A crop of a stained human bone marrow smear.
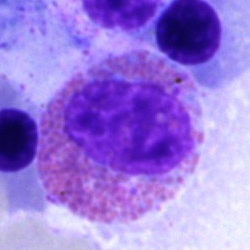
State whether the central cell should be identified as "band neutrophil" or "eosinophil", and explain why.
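Eosinophil, I'd say. What settles it is the granules: coarse and round, pink-orange, packed into the cytoplasm all the way around the nucleus.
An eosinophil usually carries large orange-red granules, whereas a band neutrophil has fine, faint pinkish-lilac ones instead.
The purple chromatin, I notice, is patchy, with darker areas mixed among lighter ones.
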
